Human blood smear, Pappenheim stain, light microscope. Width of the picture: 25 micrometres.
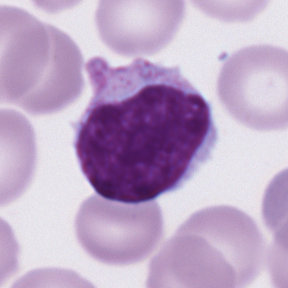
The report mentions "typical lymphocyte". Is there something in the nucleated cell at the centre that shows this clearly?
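First, what goes with a typical lymphocyte: the chromatin here is dark purple and coarsely clumped.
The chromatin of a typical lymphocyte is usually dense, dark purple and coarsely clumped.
Second, what does not: the cell is about 13 micrometres across.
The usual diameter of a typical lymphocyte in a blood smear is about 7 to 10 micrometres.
Third, the rest of what is seen: the nucleus is roundish with no lobes, measures about 12 by 10 micrometres and fills about 70% of the cell's area. A few fine pinkish-purple granules lie scattered in the upper cytoplasm, and the upper edge of the cell bears small irregular bulging projections.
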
